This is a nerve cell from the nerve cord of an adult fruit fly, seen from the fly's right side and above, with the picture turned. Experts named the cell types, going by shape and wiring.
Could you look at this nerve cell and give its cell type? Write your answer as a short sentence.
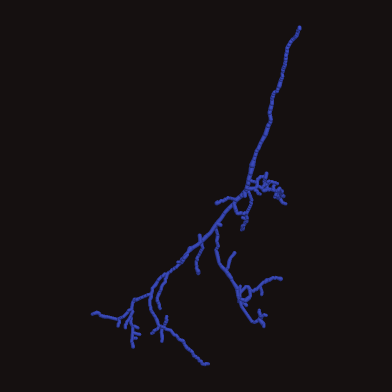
The cell type is SNpp37.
